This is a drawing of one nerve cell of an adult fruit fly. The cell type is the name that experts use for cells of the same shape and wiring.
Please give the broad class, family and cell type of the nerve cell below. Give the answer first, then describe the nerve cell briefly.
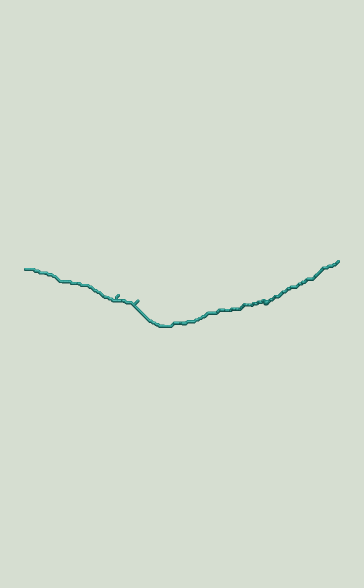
Its broad class is sensory neuron entering the nerve cord. The name of its family is class gustatory. The cell type is LgLG3. The drawing shows no cell body. There are a dozen or fewer branch ends.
